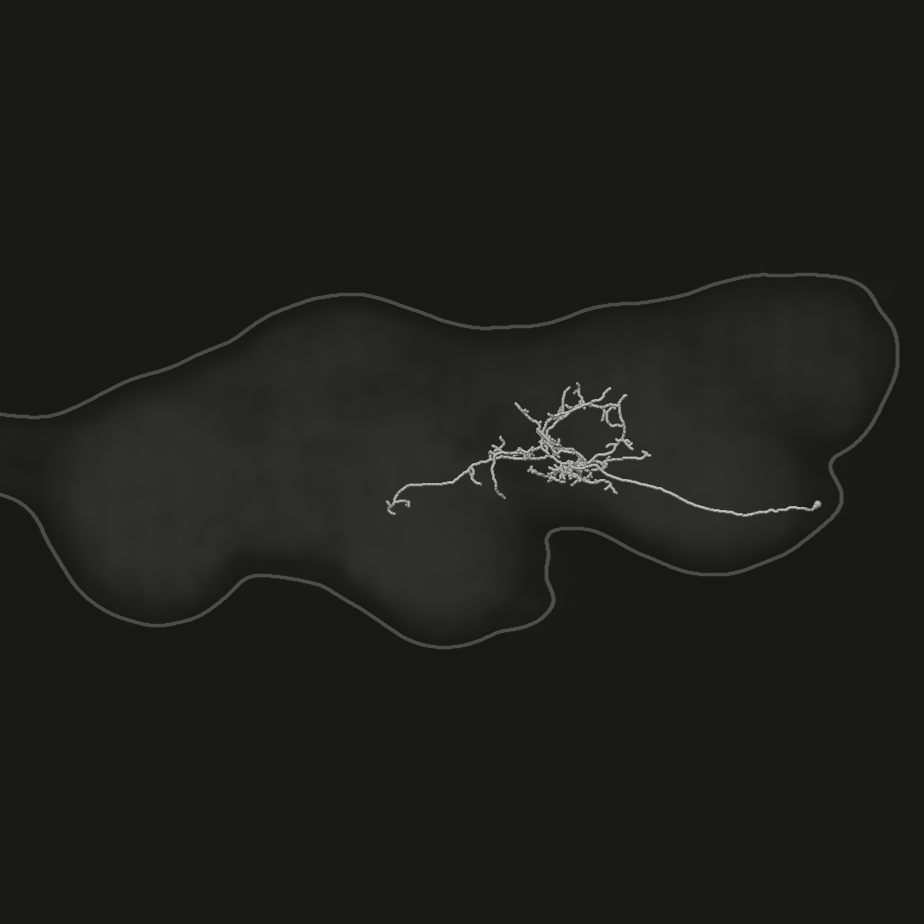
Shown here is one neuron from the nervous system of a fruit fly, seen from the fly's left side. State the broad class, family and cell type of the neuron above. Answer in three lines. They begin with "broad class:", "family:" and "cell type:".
broad class: nerve-cord intrinsic neuron
family: hemilineage 05B
cell type: IN05B090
